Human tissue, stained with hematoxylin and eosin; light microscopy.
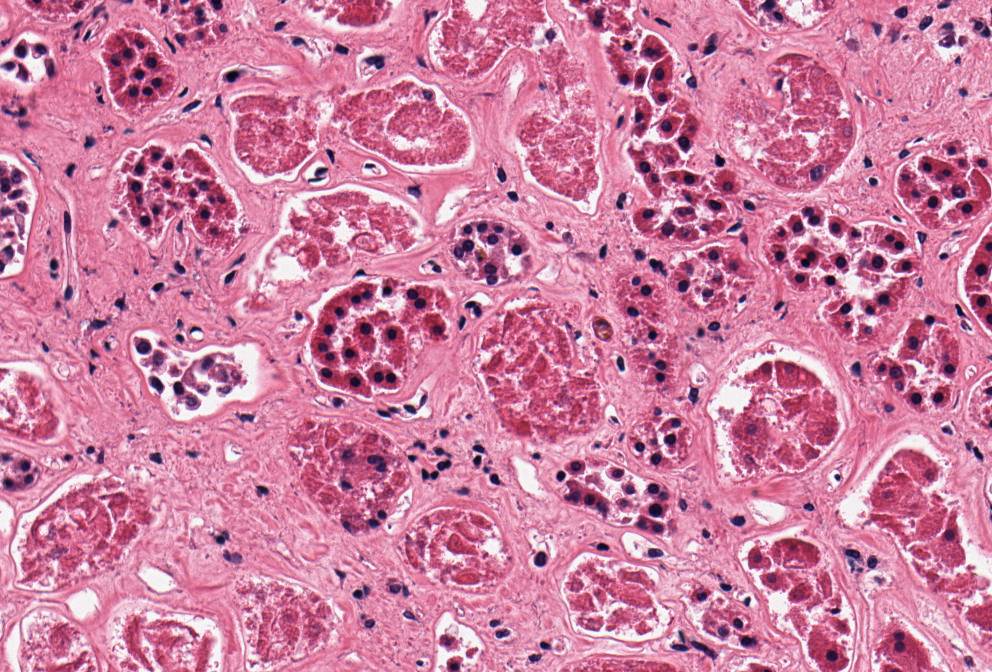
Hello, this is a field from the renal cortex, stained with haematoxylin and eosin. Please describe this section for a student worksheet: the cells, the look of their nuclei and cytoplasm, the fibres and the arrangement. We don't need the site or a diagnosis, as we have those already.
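Scattered over the whole field I see rounded and oval nests of epithelial cells, each kept apart by stroma. Their cells carry abundant granular cytoplasm staining deep pink-red, with small, round, dark nuclei. Between nests, the stroma is pale pink fibrous tissue with scattered spindle-shaped nuclei.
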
